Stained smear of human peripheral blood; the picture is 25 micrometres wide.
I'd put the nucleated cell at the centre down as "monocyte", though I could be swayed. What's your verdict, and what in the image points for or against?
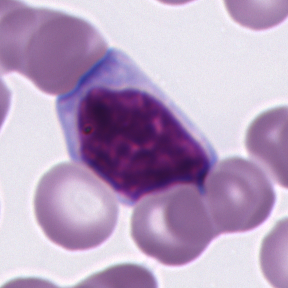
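Not a monocyte: this is a typical lymphocyte. Chromatin dark purple, clumped into darker and lighter patches.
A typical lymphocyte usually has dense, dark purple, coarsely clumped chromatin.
Cytoplasm pale blue, deeper blue along the cell edge than beside the nucleus.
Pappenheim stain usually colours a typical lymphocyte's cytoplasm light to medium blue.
No granules in the cytoplasm.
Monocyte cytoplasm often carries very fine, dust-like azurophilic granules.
Chromatin and cytoplasm colour speak for typical lymphocyte; the granule-free cytoplasm counts against monocyte. Also noted: outline angular with several straight edges; nucleus fills most of the cell and follows that shape; cell about 15 by 11 micrometres.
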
